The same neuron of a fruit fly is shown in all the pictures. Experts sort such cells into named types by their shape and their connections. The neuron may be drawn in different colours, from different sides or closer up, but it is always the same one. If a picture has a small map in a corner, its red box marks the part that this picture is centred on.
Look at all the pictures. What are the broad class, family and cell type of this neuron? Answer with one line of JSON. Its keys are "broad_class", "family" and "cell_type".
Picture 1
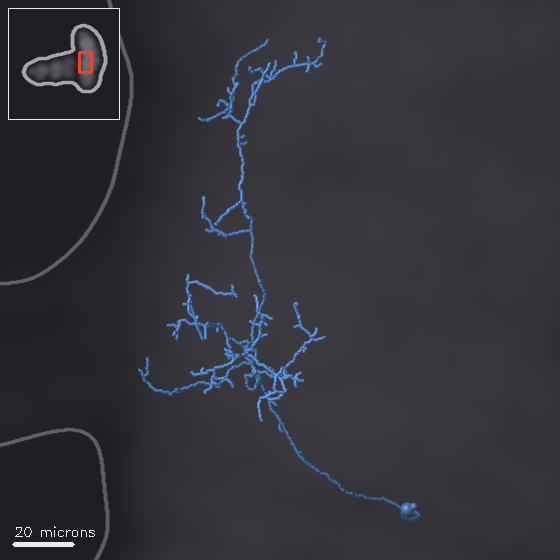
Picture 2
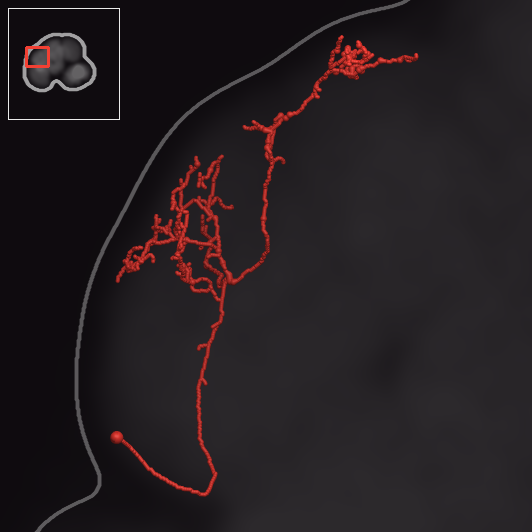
{"broad_class": "central-brain intrinsic neuron", "family": "hemilineage SLPal3_and_SLPal4_dorsal", "cell_type": "SLP183"}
